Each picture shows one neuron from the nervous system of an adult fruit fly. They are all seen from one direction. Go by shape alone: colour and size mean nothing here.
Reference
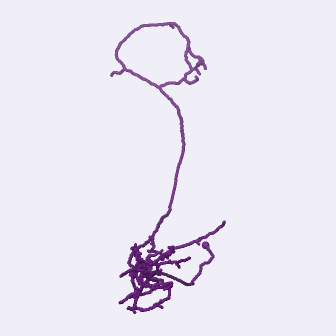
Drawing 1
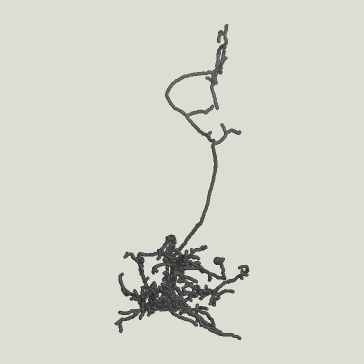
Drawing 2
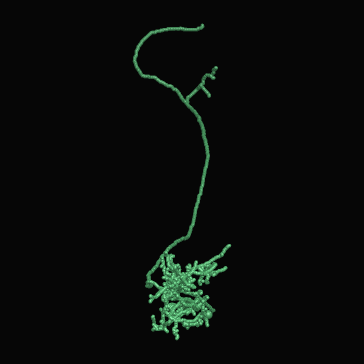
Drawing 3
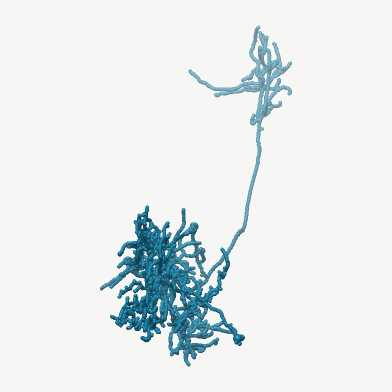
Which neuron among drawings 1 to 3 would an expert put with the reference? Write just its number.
2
